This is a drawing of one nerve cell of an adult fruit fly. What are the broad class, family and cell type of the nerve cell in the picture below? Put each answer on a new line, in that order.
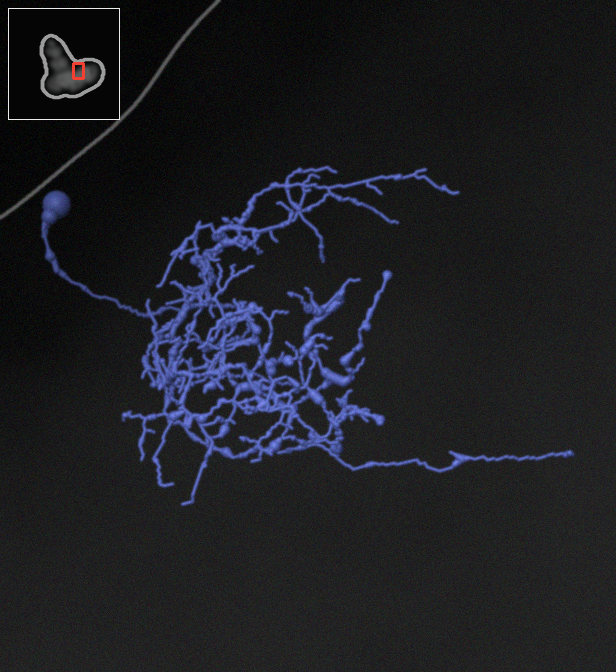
central-brain intrinsic neuron
hemilineage DM4_dorsal
SMP406_b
